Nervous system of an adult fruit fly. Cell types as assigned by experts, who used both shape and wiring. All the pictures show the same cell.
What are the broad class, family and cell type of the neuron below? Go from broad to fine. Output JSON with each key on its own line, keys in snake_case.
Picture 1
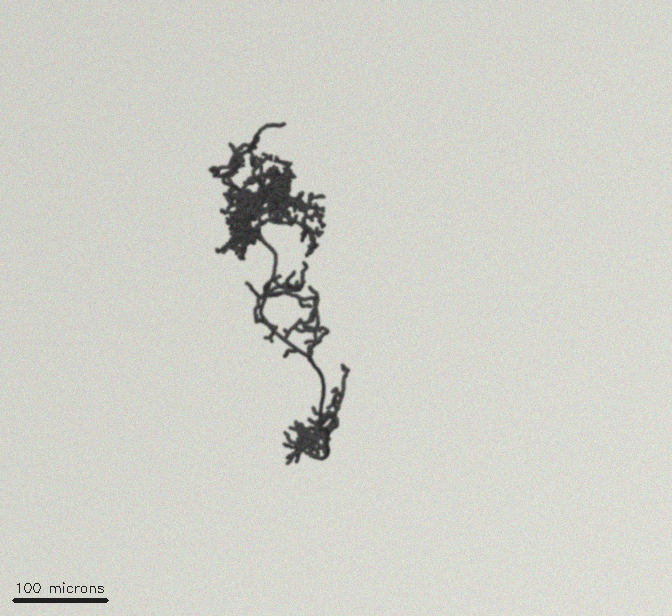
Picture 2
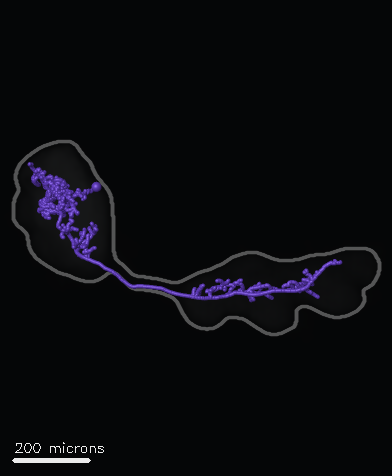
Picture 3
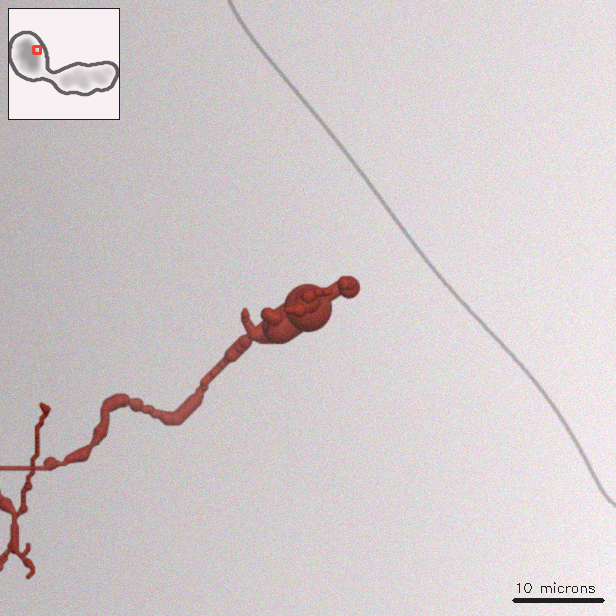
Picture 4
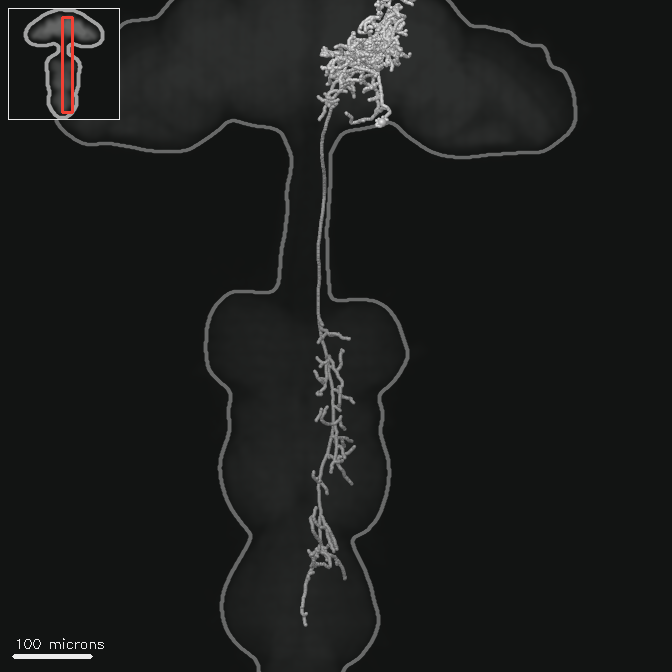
{
 "broad_class": "descending neuron",
 "family": "hemilineage SMPpv2_ventral",
 "cell_type": "DNp09"
}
